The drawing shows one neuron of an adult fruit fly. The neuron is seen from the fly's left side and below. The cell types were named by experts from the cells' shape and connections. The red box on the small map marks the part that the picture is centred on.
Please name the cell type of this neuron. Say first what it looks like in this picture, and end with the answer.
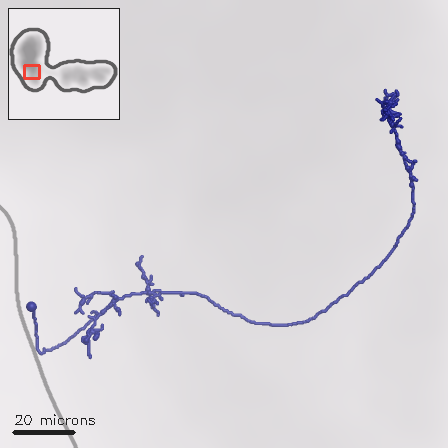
From left to right in the picture it spans about 130 microns. As drawn here it is wider than it is tall. Its broad class is optic-lobe intrinsic neuron. Its cell type is Tm5Y.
